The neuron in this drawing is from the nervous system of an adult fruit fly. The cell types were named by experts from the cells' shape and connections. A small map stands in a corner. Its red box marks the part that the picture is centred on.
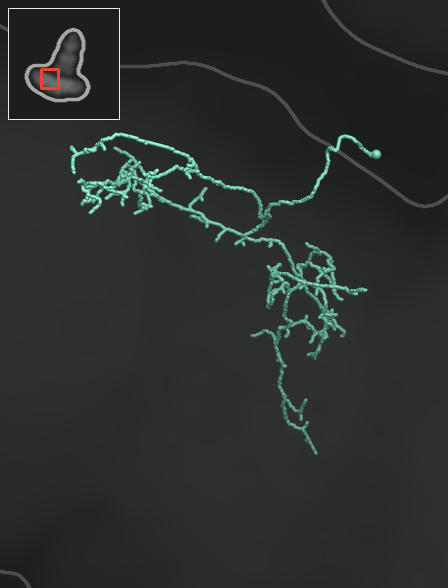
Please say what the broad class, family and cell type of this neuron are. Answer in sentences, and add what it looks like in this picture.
It is a central-brain intrinsic neuron. The family is hemilineage DM4_dorsal. Its cell type is CB3358. The cell body can be seen at the upper right of the picture. The picture shows dozens of branch ends.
